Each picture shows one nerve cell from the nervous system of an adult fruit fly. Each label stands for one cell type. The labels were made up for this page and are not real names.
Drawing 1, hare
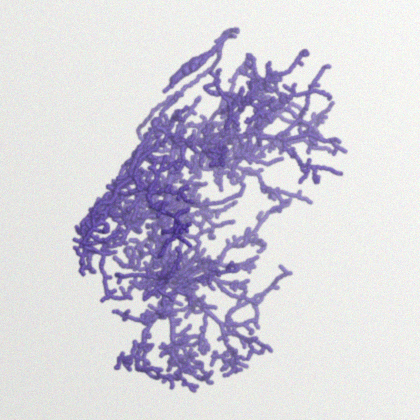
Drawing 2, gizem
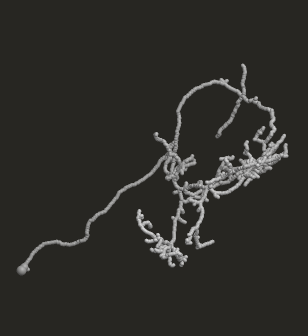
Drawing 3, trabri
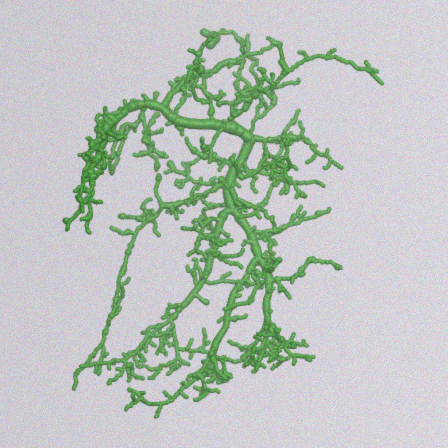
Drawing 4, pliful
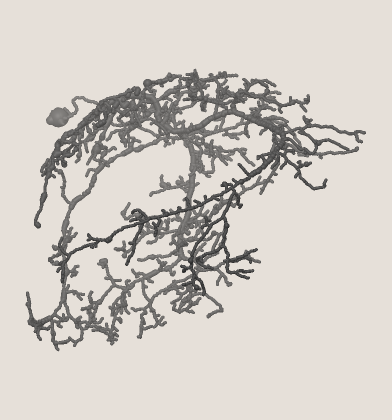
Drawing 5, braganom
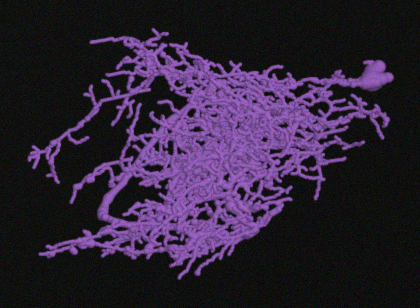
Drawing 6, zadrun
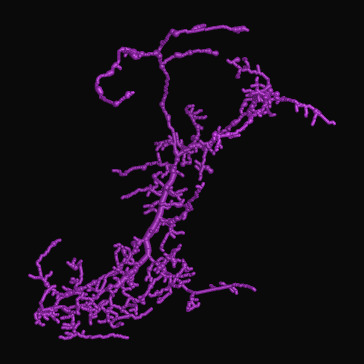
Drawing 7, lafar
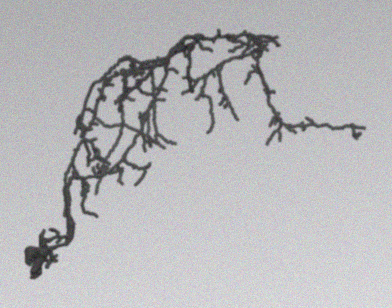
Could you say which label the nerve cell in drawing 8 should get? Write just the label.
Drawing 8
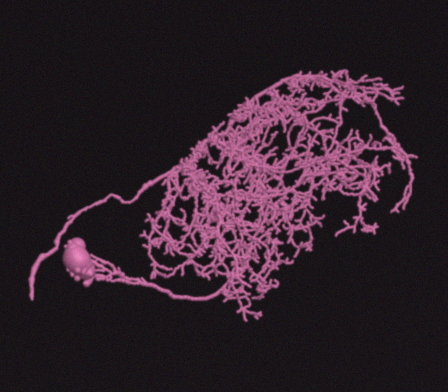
lafar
